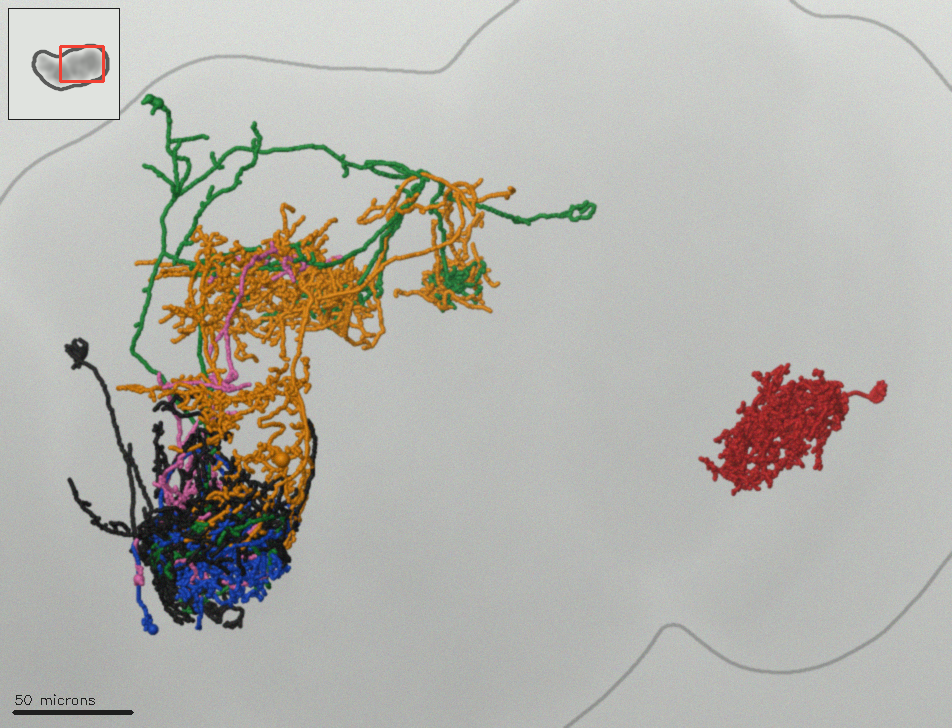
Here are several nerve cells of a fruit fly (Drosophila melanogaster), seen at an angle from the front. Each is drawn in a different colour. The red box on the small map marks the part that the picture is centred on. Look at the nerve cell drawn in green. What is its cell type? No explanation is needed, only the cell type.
IB115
